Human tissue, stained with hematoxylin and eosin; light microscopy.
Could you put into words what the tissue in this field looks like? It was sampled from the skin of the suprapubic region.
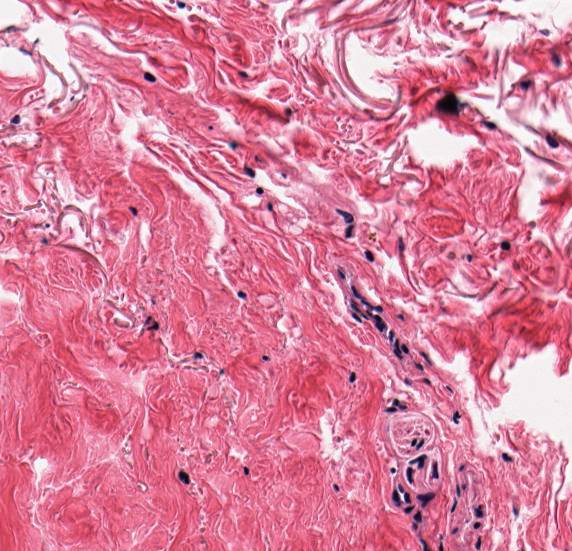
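Most of the field consists of pink-staining collagen bundles. Scattered through them are small, dark, mostly elongated nuclei with little visible cytoplasm. Near the bottom right, a small rounded structure with a thin, pale, layered outline encloses a few dark nuclei. Fat cells are absent.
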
